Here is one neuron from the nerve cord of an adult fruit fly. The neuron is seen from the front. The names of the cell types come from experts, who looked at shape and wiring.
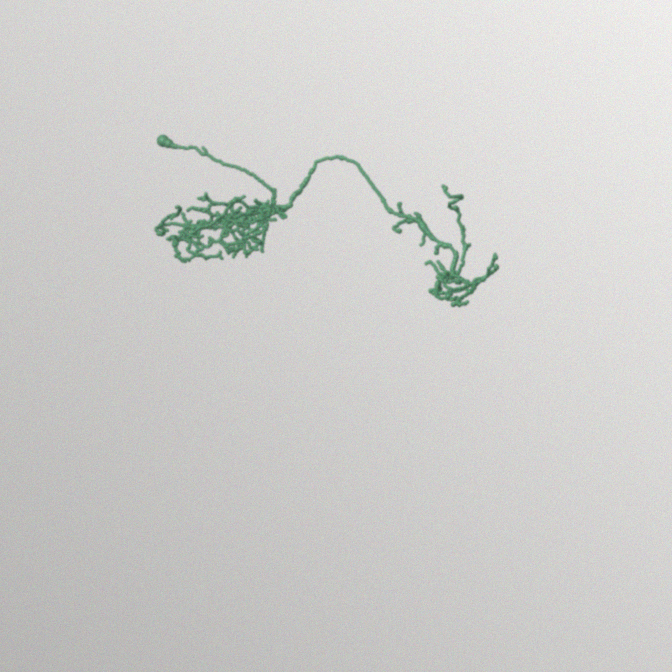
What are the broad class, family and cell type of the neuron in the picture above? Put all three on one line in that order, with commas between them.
nerve-cord intrinsic neuron, hemilineage 06A, IN06A052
